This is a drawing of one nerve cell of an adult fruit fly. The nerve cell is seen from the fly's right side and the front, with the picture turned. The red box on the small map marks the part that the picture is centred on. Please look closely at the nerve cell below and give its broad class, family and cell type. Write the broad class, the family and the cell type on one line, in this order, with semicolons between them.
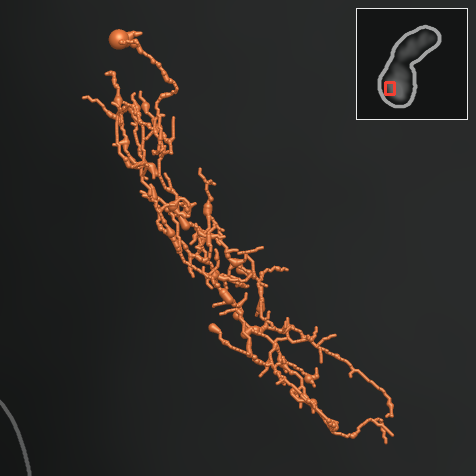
optic-lobe intrinsic neuron; Cm; Cm11a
